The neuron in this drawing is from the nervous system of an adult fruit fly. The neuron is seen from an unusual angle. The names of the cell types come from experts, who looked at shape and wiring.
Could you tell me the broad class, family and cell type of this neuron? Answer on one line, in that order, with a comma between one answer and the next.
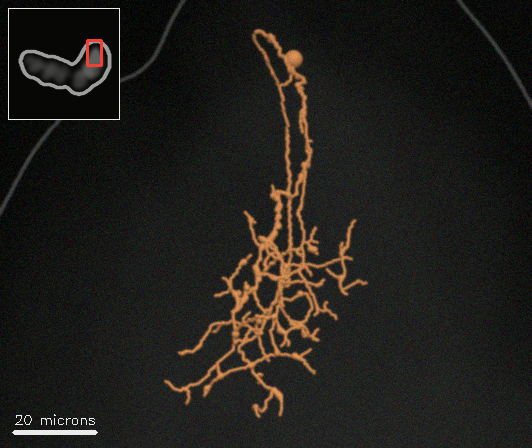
optic-lobe intrinsic neuron, MeLo, MeLo3b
